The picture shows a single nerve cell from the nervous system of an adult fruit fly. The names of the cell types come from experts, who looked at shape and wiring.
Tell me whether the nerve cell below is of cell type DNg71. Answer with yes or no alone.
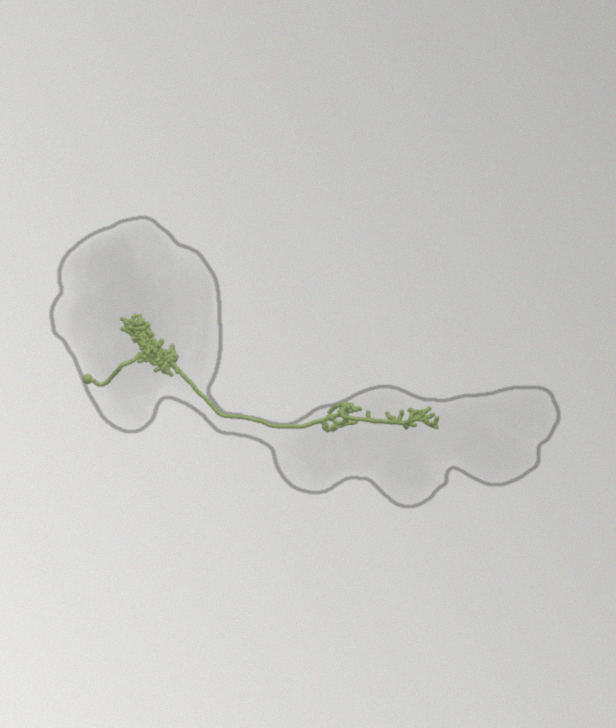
yes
